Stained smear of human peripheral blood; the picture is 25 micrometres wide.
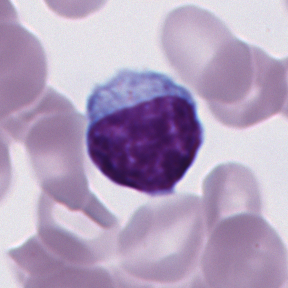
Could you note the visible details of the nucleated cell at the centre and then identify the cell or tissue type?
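The cell is roughly round in outline and about 11 micrometres across. Its nucleus, about 10 by 8 micrometres, is roughly round with no indentation or lobes, fills about 70% of the cell's area and lies toward the bottom of the cell. The chromatin is dark purple and coarsely clumped, with paler streaks between the clumps. The upper border of the cytoplasm is slightly uneven rather than perfectly smooth. The cell is a typical lymphocyte.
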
